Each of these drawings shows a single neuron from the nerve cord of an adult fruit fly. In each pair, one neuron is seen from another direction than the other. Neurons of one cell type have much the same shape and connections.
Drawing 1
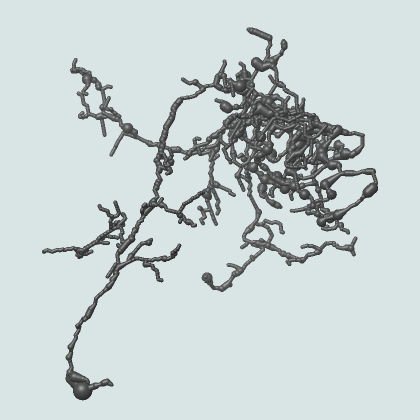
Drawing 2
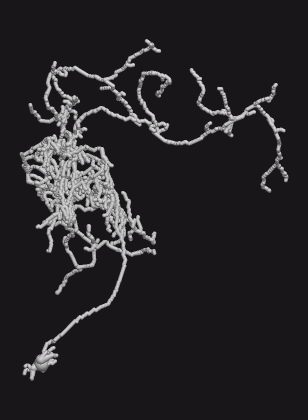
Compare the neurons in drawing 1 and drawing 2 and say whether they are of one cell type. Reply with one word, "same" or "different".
same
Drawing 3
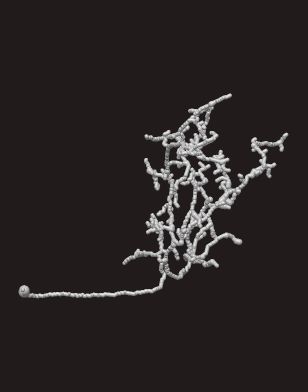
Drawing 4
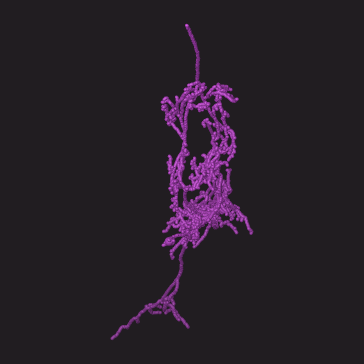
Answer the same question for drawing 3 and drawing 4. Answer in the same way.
same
